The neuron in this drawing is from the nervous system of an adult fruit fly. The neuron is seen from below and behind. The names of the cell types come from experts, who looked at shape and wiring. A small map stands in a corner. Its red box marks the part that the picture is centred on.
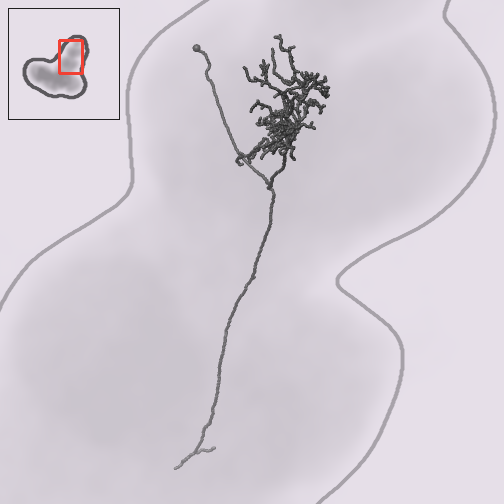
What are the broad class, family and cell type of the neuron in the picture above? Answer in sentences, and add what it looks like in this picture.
It is a nerve-cord intrinsic neuron. The family is hemilineage 23B. It is of cell type IN23B063. Its cell body lies at the top of the picture. In this view it is more than twice as tall as it is wide.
